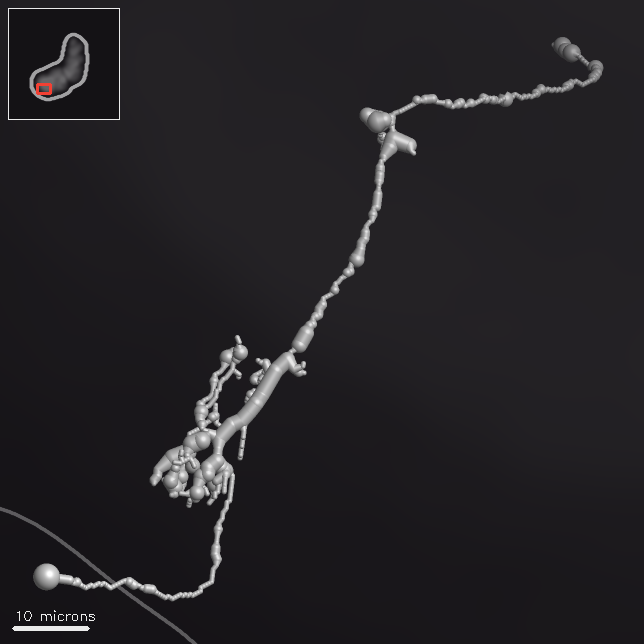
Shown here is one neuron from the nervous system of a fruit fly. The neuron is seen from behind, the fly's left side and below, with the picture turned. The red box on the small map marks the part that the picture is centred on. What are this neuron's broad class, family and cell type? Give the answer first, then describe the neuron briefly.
This is an optic-lobe intrinsic neuron. The family is Tm. It is of cell type Tm2. The cell body can be seen at the lower left of the picture. By the scale bar it is about 75 microns tall in this view.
